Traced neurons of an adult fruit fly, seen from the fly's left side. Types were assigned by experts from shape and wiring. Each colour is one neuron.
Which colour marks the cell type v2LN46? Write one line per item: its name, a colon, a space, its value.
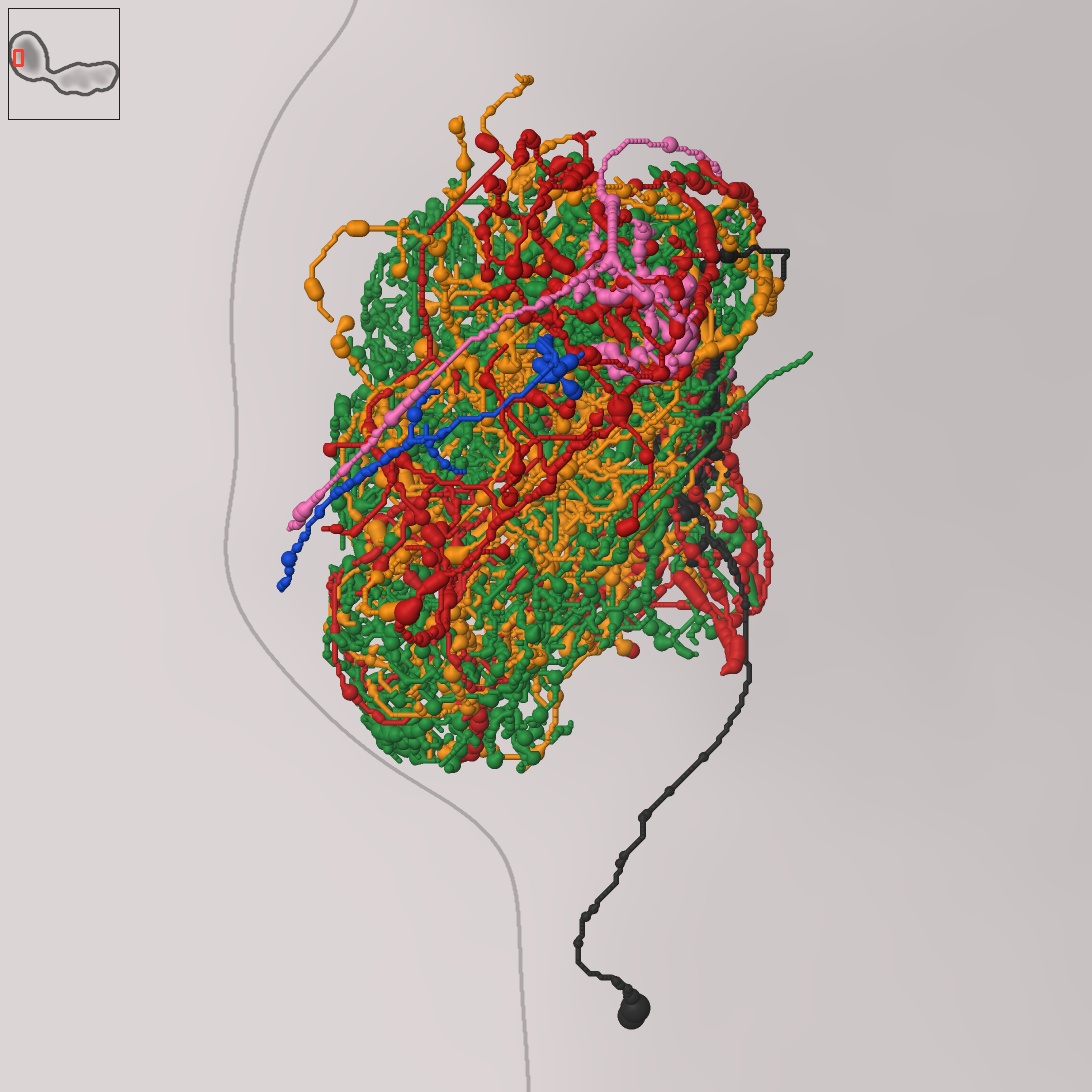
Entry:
colour: black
